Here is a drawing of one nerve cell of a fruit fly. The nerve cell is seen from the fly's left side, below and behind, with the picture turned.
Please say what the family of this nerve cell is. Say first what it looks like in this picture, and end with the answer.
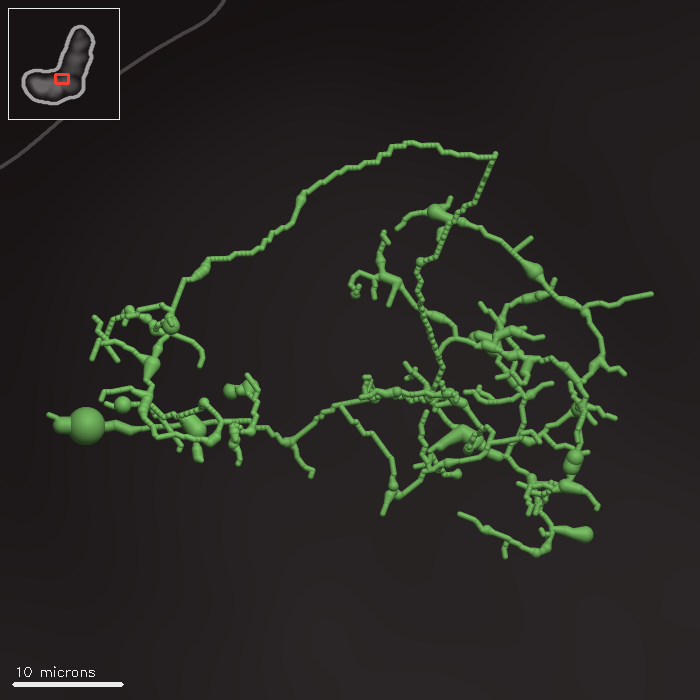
The cell body is on the left of the picture. By the scale bar it is about 55 microns wide in this view. Dozens of branch ends can be seen. Its broad class is optic-lobe intrinsic neuron. The family is Tm.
